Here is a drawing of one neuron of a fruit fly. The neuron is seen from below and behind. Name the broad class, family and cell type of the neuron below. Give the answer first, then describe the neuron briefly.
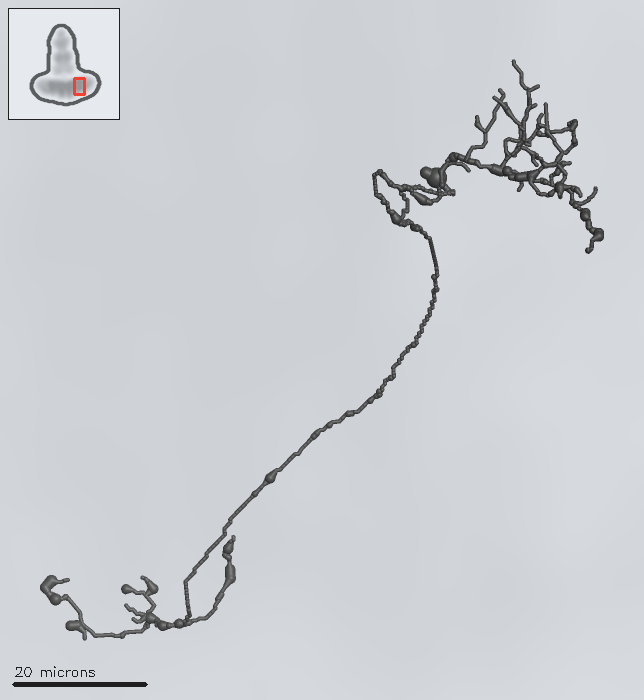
This is a visual projection neuron. Its family is hemilineage VPNd2. The cell type is LC10c-1. From top to bottom in the picture it spans about 90 microns. As drawn here it is about as wide as it is tall.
